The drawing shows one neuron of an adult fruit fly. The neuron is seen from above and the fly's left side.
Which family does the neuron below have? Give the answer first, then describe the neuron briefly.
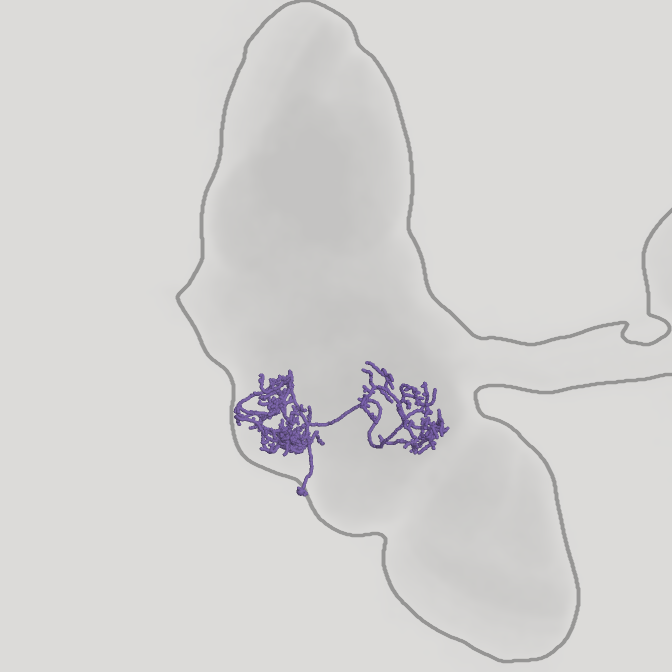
Its family is hemilineage ALl1_ventral. Its broad class is central-brain intrinsic neuron. It is in the brain and does not reach the nerve cord. The cell body is at the bottom of the picture.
